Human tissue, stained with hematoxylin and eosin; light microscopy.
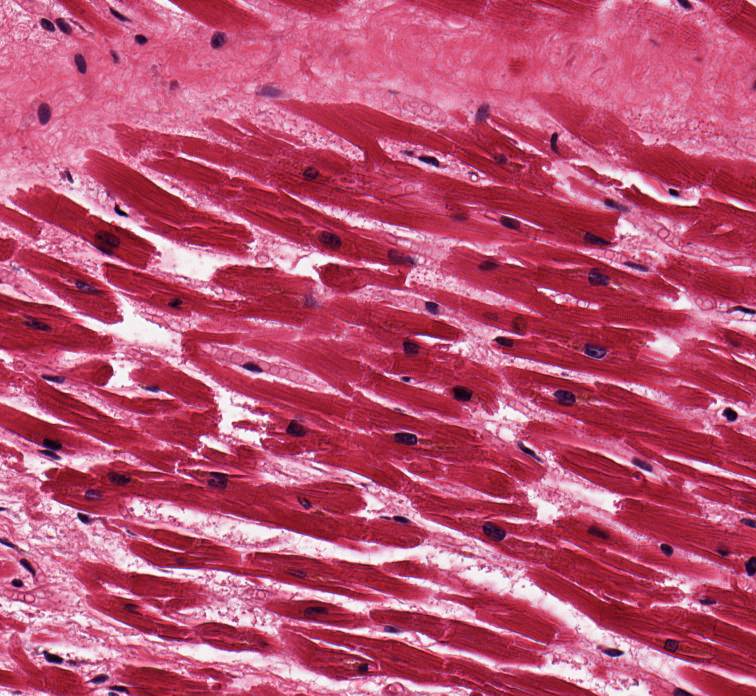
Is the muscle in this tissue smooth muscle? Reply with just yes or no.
No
